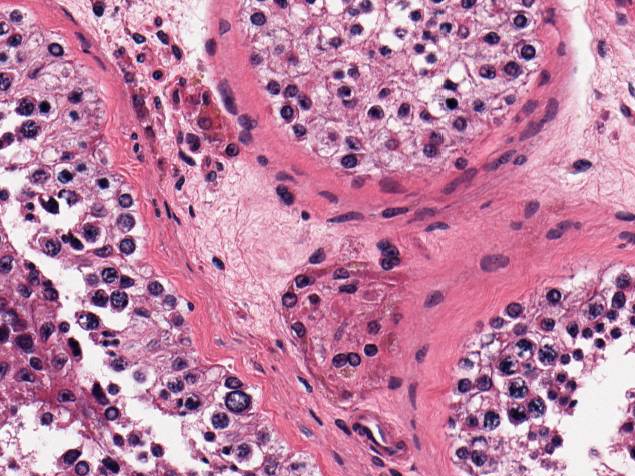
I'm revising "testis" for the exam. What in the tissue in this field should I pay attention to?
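This is testis, and the tubules sit well with that: several layers of crowded cells fill them, with round dark nuclei and pale, finely vacuolated cytoplasm.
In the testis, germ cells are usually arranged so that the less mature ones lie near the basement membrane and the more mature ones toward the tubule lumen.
Within the tubules you will also find some cells whose round nuclei are larger than their neighbours', with coarse, clumped chromatin.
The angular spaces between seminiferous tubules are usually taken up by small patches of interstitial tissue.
The stroma here fits that: just below the centre lies a small rounded cluster of cells with pink cytoplasm. Left of the upper centre, a few stromal cells hold granular golden-brown pigment.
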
